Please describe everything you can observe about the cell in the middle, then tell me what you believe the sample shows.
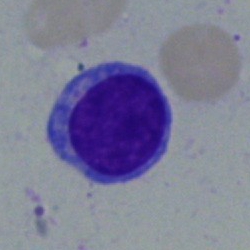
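The nucleus lies off-centre, displaced toward the right side of the cell. The rim of cytoplasm is broadest on the left side. This cytoplasm stains deep blue. Throughout the nucleus, the chromatin stains dark purple. The cell is a lymphocyte.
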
